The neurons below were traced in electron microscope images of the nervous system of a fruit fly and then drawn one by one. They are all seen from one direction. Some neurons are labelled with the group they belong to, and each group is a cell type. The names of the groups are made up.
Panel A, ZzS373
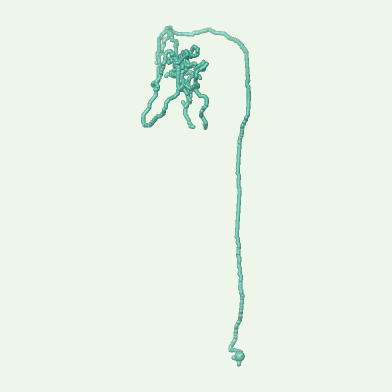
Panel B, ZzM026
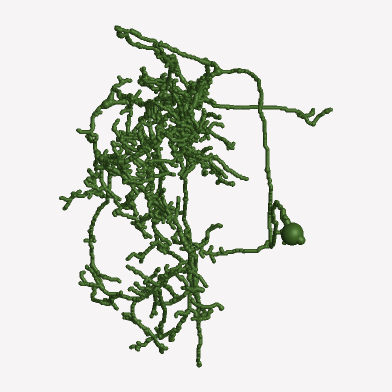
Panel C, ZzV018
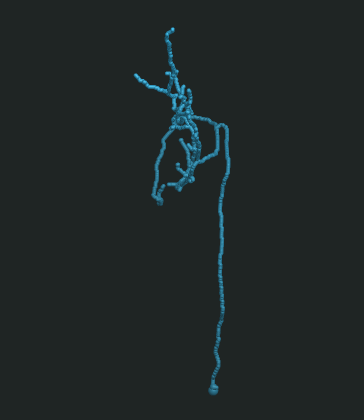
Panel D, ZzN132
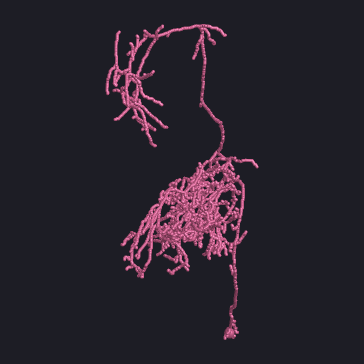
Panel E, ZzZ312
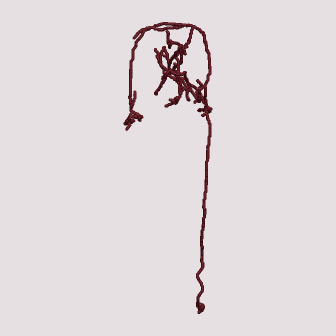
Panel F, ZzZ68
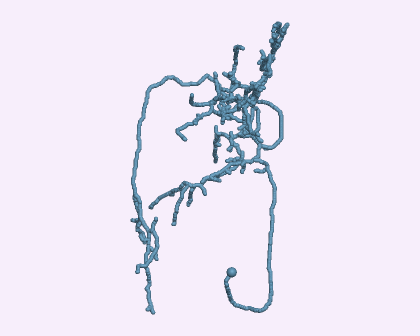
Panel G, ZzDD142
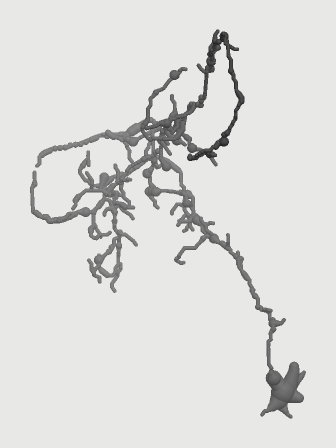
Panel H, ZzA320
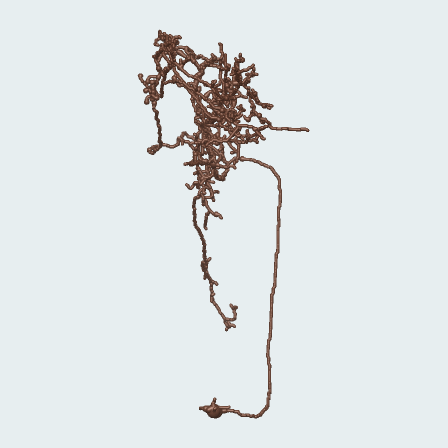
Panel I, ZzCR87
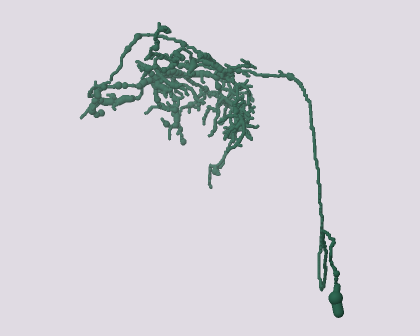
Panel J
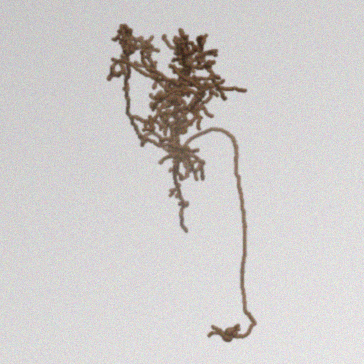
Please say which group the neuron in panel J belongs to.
ZzA320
